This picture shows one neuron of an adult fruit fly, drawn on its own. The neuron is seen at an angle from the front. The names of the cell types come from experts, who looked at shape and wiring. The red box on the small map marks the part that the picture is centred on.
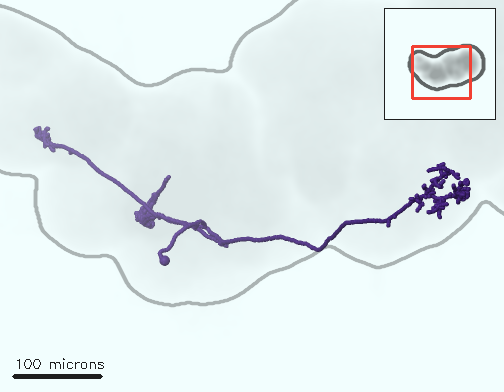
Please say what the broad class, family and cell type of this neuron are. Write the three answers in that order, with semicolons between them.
ascending neuron; hemilineage 05B; AN05B026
